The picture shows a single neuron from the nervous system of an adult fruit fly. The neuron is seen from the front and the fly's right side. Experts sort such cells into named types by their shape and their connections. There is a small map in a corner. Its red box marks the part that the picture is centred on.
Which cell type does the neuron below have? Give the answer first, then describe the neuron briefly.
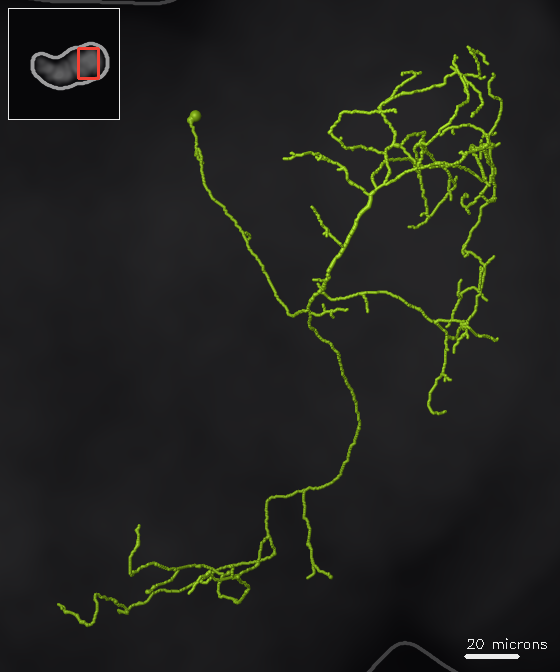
It is of cell type SCL001m. Its broad class is central-brain intrinsic neuron. From top to bottom in the picture it spans about 250 microns. Dozens of branch ends can be seen.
